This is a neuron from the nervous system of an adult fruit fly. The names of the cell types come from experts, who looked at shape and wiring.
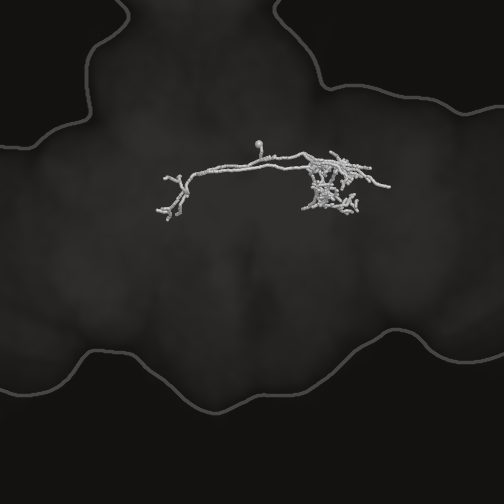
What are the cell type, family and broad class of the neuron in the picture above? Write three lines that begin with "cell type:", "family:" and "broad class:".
cell type: CB4071
family: hemilineage DM1_dorsal
broad class: central-brain intrinsic neuron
